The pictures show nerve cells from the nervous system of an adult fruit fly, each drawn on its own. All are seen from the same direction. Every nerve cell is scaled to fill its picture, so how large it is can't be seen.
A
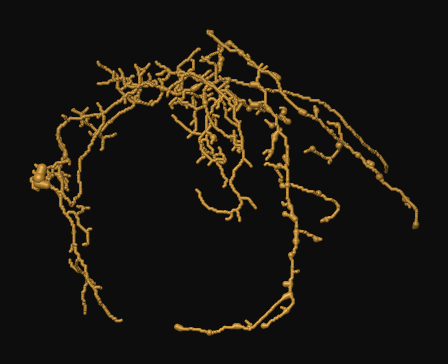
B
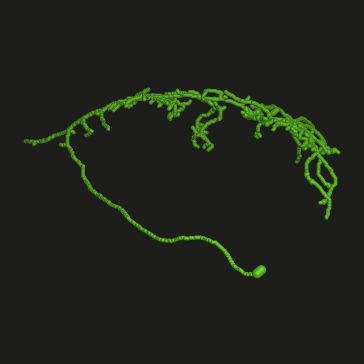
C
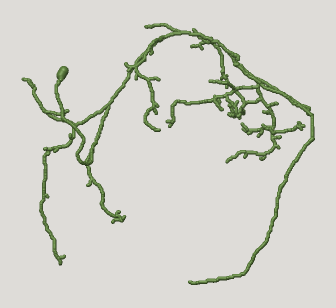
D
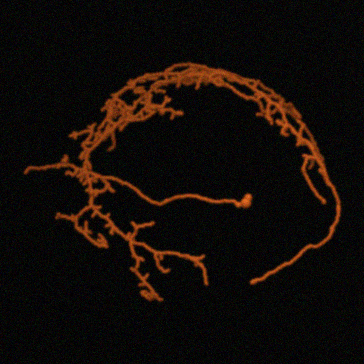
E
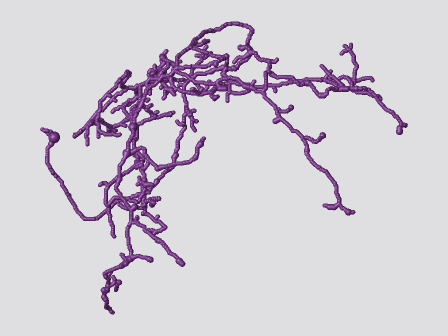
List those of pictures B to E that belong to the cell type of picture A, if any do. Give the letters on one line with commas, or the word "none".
D, E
